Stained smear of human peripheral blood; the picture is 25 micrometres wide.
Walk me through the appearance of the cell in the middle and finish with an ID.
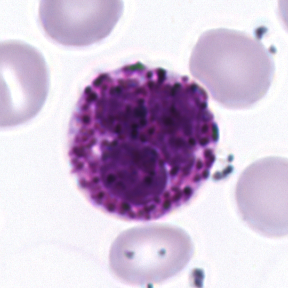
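First, the outline: roughly round. Next, the granules, which lie over the nucleus as well as around it, so that the nucleus is partly hidden beneath them. Last, the cytoplasm between the granules, which is pale pinkish-lilac. Result: a basophil.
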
